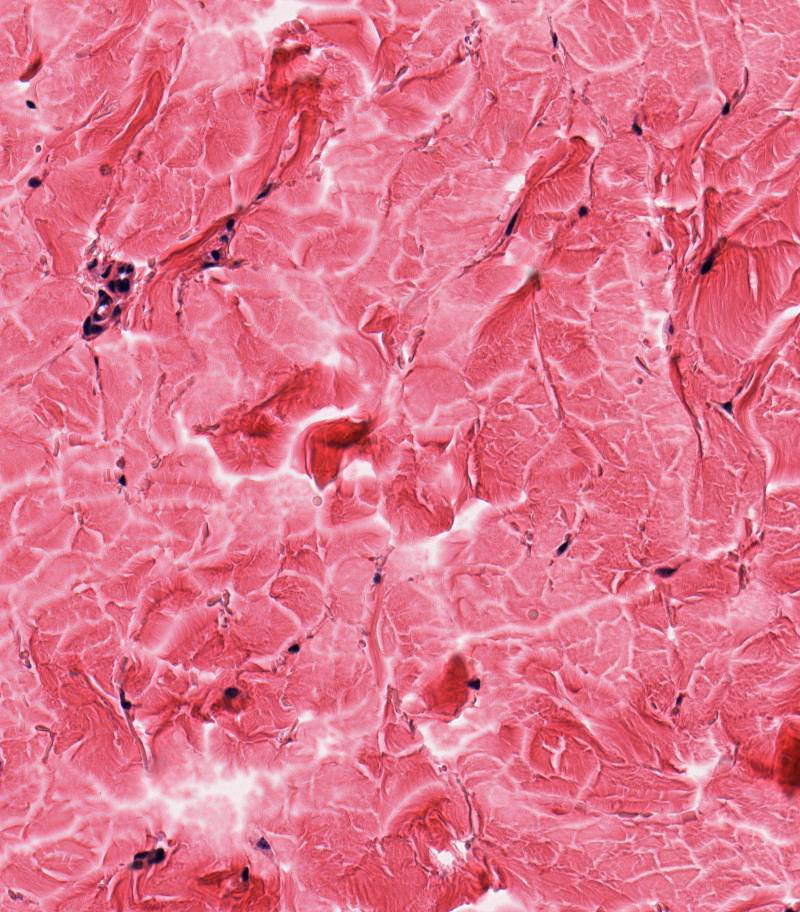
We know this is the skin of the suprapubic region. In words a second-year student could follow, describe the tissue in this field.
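Collagen: thick pink bundles fill the whole field, running in many different directions. Cellularity: sparse, with only scattered small nuclei between the bundles. Nuclear shape: mostly small, dark and elongated, in keeping with fibroblasts. Other findings: a small cluster of dark nuclei near the left edge, in the upper part of the field.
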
